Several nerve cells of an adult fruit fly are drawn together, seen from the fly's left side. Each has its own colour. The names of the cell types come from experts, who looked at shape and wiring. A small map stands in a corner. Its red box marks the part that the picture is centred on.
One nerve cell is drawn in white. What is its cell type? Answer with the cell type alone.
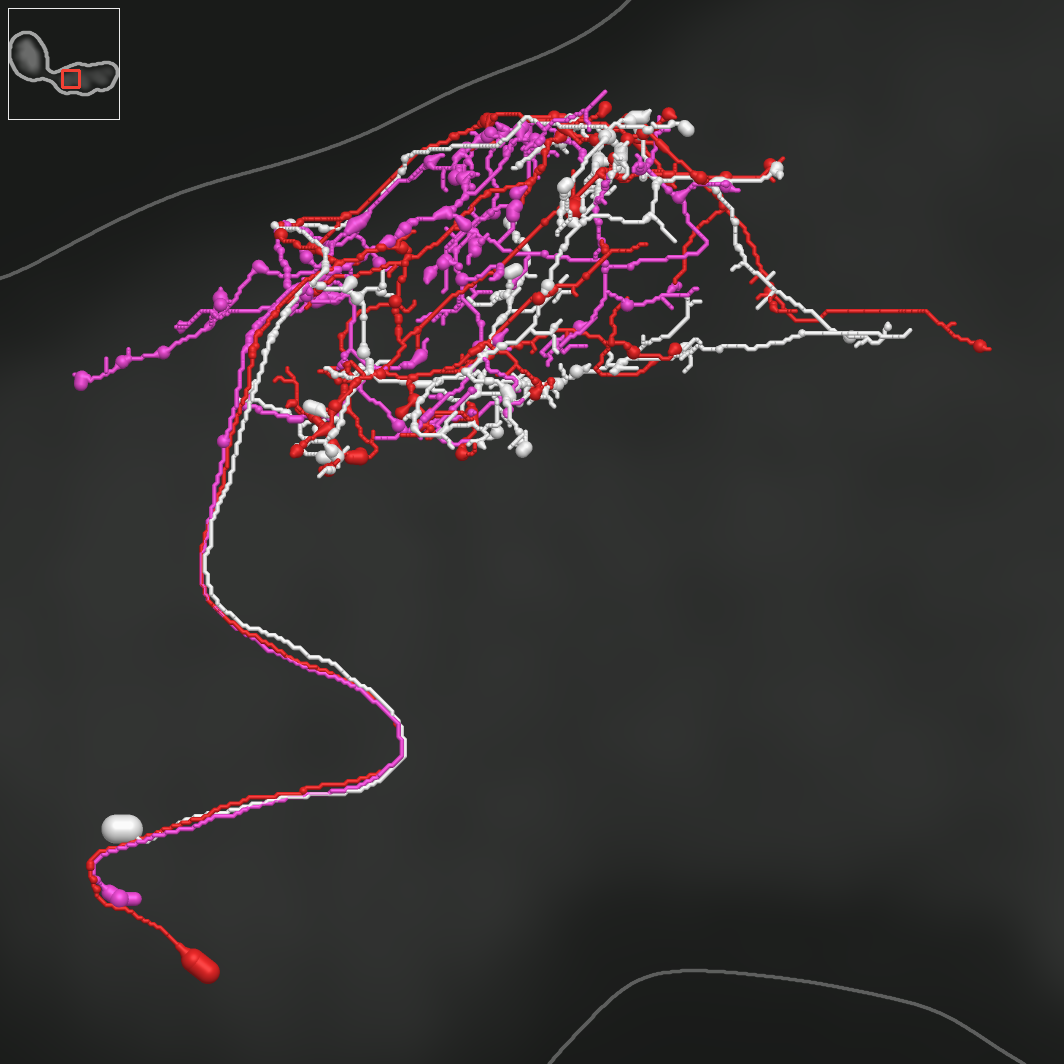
IN02A048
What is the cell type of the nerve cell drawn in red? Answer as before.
IN02A053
